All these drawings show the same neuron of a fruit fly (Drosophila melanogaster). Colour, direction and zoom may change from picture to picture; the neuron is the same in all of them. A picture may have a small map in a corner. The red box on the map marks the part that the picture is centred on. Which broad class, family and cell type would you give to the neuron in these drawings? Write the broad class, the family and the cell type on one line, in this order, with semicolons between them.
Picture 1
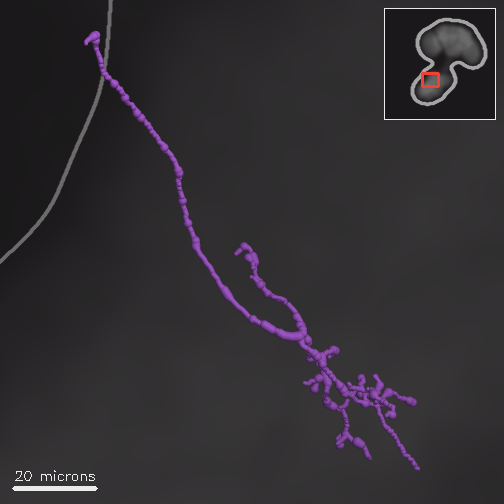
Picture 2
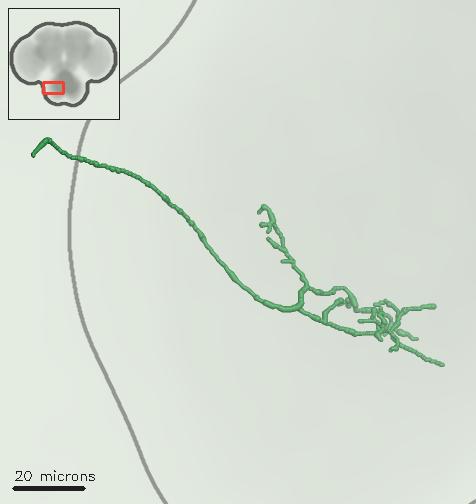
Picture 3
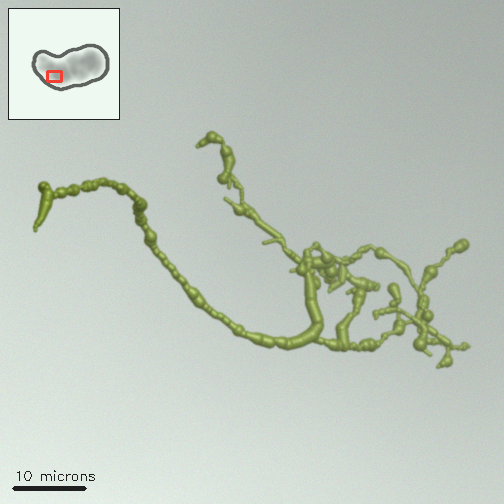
sensory neuron entering the nerve cord; class mechanosensory tactile; SNta14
